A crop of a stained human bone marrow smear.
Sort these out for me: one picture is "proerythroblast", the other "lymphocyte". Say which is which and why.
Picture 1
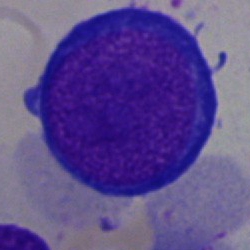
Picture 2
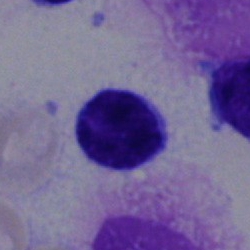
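So, the proerythroblast is the one in picture 1, and picture 2 has the lymphocyte. Look at the chromatin first: in the proerythroblast it's finely stippled and evenly spread, whereas the lymphocyte's is dense and stains dark blue-purple. The proerythroblast has a thin rim of deep blue cytoplasm, but around the lymphocyte's nucleus you see little or no cytoplasm at all. Neither shows any granules.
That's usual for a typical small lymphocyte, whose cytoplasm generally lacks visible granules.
You also won't find a nucleolus in the lymphocyte's nucleus. Its outline is smooth and round, and it sits apart from its neighbours without touching any of them. The proerythroblast, by contrast, has a small rounded bleb sticking out from its left edge, and part of another dark-staining cell shows in the bottom-left corner of that picture.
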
